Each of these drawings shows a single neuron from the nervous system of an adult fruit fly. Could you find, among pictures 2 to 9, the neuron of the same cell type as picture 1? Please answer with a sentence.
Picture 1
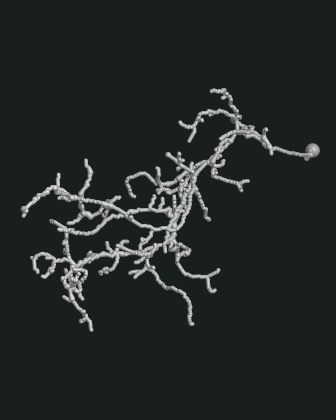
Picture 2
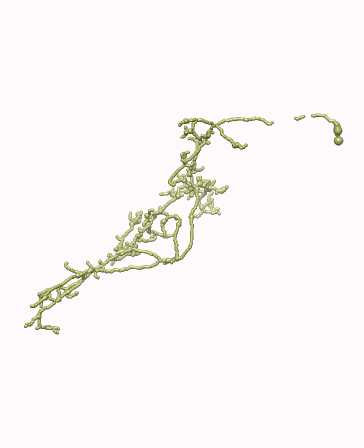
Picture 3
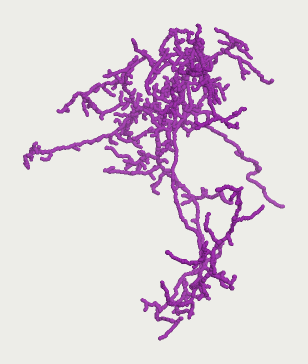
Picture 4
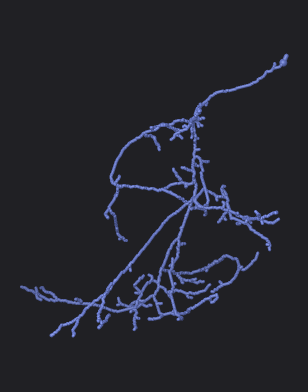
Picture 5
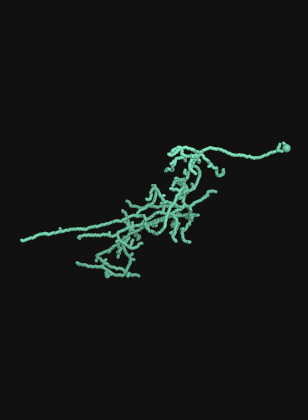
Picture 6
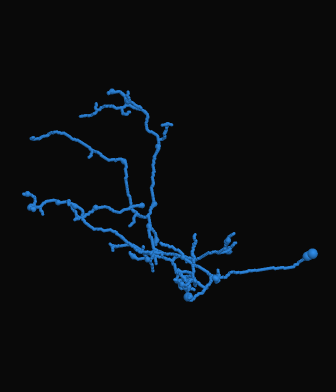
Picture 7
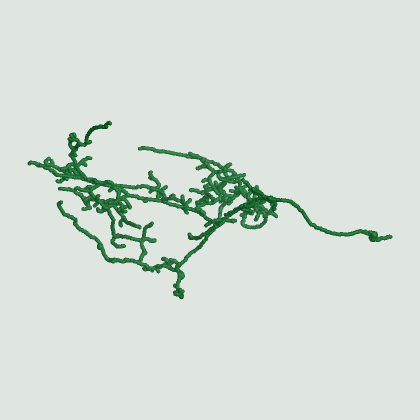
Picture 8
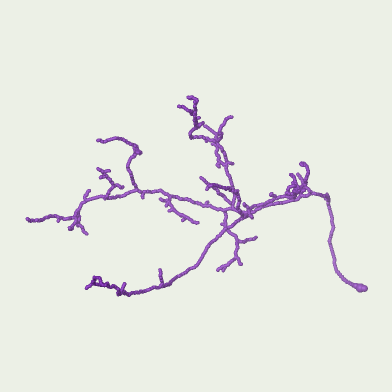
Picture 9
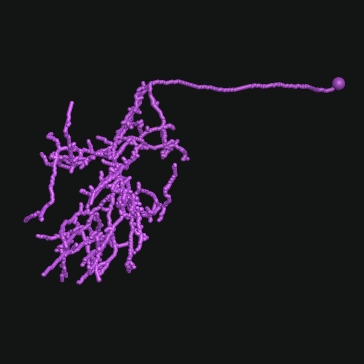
The neuron in picture 5 is of the same cell type.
